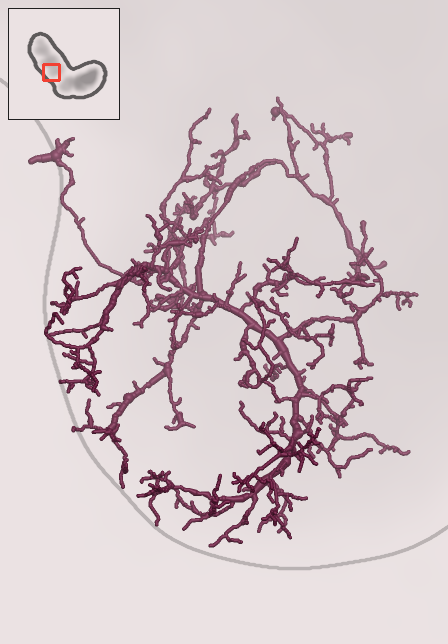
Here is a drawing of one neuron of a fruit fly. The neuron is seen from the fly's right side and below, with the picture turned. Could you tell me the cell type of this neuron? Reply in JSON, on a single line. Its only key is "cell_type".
{"cell_type": "IN20A.22A006"}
